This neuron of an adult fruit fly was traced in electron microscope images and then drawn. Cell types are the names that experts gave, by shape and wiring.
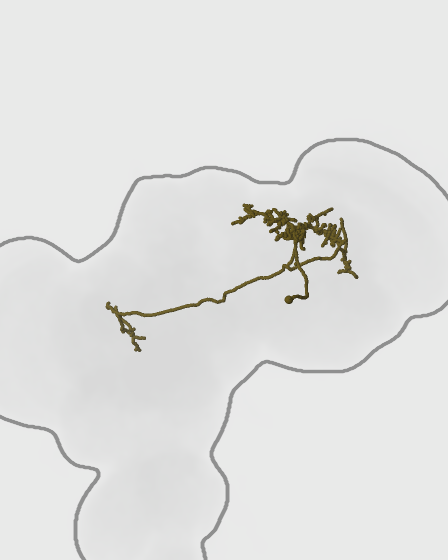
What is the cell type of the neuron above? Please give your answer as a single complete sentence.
On the level of cell type, this neuron is CB1142.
